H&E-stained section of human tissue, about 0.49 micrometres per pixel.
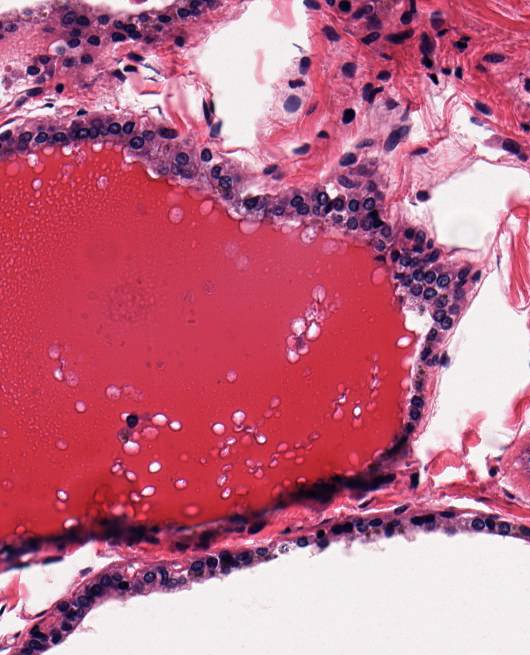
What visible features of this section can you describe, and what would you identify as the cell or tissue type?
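A large space filled with homogeneous deep red material takes up the left and centre. A single layer of cuboidal epithelial cells with round, dark-staining nuclei lines it. Upper right, loose pink fibrous stroma carries scattered spindle-shaped nuclei. This is thyroid.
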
